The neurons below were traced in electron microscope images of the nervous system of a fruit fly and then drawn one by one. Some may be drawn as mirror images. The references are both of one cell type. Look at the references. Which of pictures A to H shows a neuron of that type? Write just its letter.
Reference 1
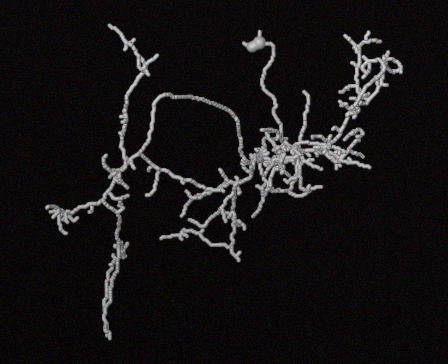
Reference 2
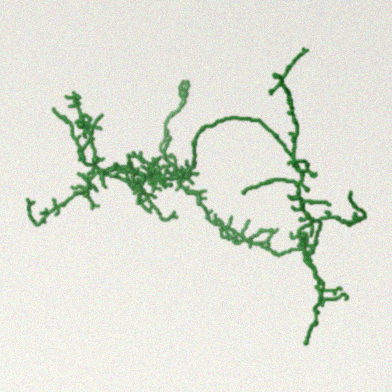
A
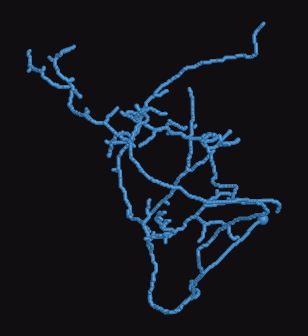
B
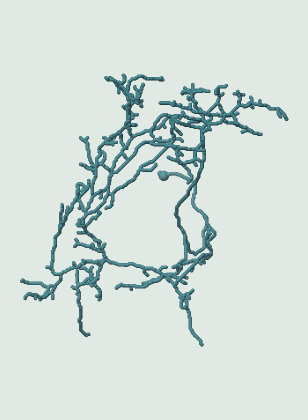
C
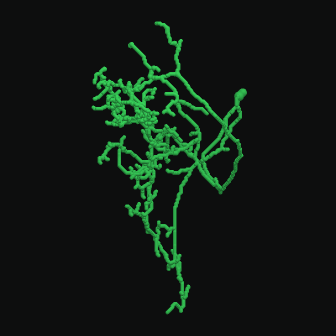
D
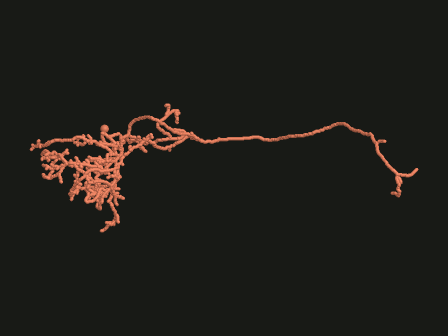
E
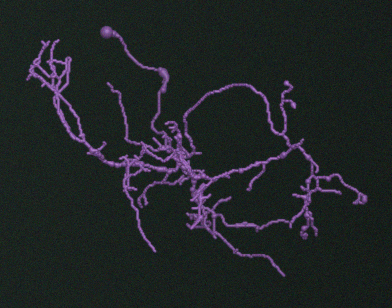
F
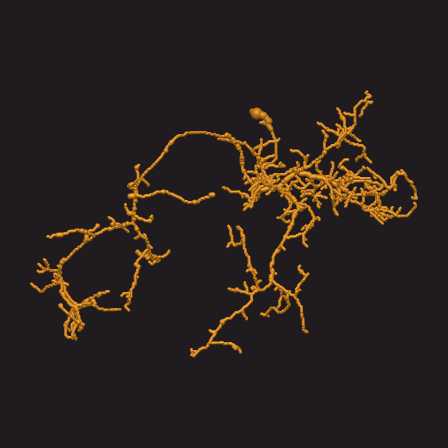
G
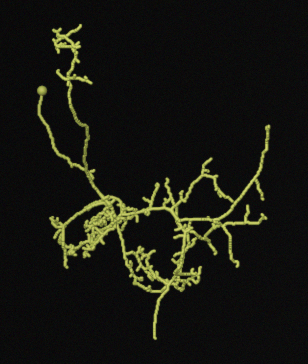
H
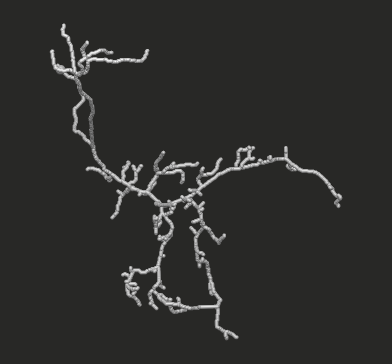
E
